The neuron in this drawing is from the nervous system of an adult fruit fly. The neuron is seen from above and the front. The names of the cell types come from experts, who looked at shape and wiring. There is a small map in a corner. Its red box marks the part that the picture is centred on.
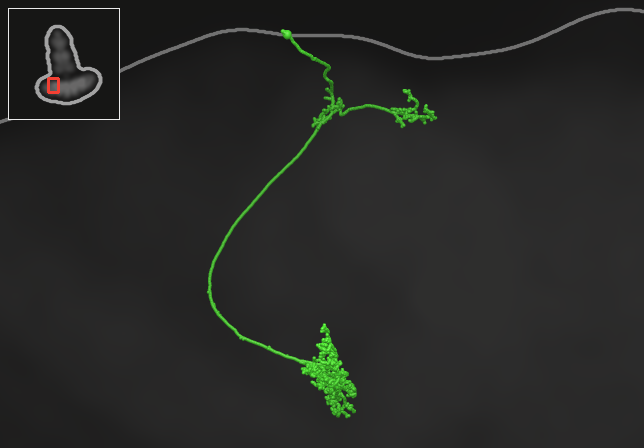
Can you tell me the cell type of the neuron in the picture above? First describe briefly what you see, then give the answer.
The cell body can be seen at the top of the picture. As drawn here it is taller than it is wide. It is an optic-lobe intrinsic neuron. Its cell type is Y3.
